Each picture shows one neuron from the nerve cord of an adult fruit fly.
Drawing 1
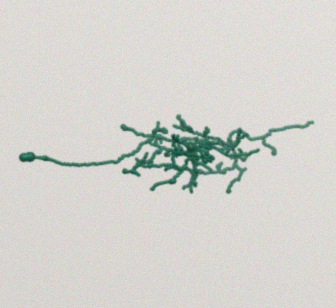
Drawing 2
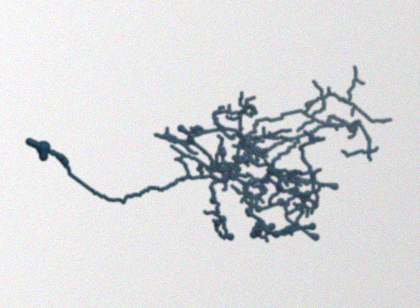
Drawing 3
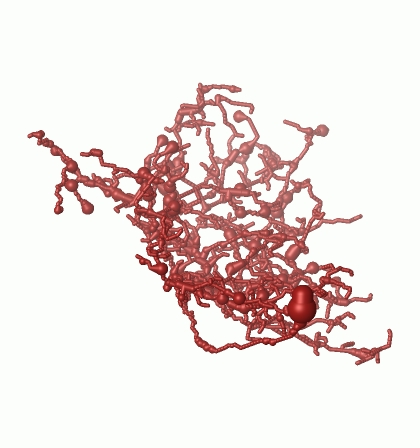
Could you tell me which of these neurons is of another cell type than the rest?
Drawing 1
